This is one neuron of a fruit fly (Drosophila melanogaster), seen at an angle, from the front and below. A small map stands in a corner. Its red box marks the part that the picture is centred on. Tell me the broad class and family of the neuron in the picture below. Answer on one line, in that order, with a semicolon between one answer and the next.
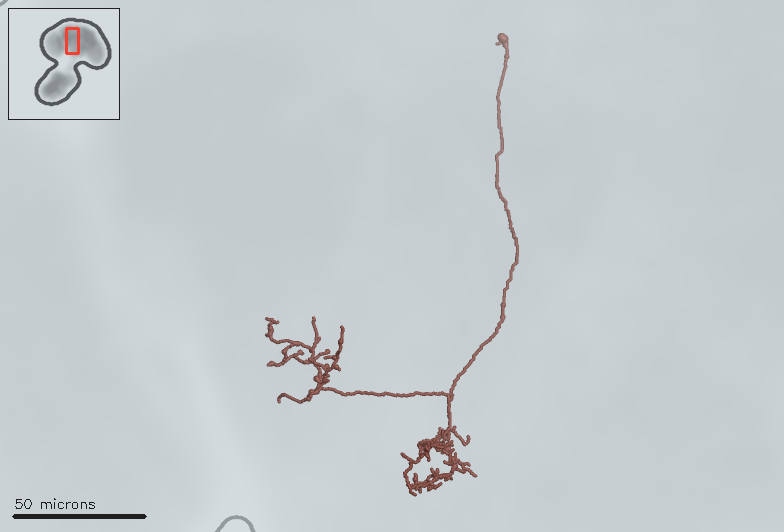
central-brain intrinsic neuron; hemilineage DM1_antero_ventral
